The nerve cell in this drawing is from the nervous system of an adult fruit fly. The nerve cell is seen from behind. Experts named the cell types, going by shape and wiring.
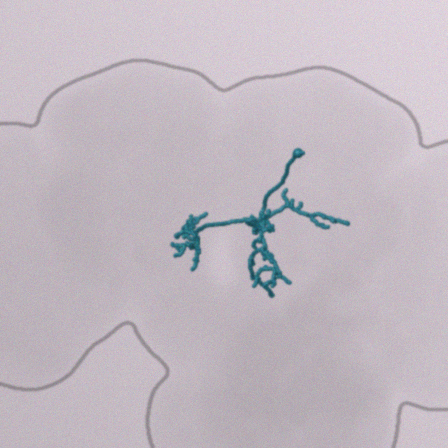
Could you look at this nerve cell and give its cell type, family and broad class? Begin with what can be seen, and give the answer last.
In this view it is about as wide as it is tall. The cell type is PS208. The family is hemilineage VLPp2. Its broad class is central-brain intrinsic neuron.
